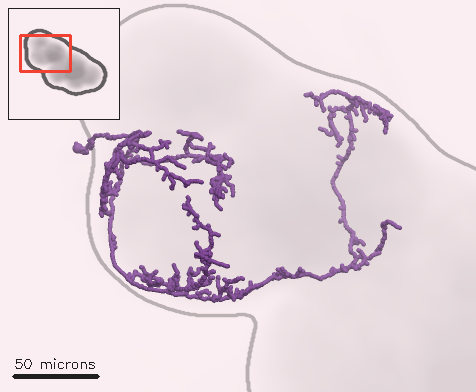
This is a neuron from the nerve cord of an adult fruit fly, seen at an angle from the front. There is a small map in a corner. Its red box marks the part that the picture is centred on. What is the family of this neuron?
hemilineage 19A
